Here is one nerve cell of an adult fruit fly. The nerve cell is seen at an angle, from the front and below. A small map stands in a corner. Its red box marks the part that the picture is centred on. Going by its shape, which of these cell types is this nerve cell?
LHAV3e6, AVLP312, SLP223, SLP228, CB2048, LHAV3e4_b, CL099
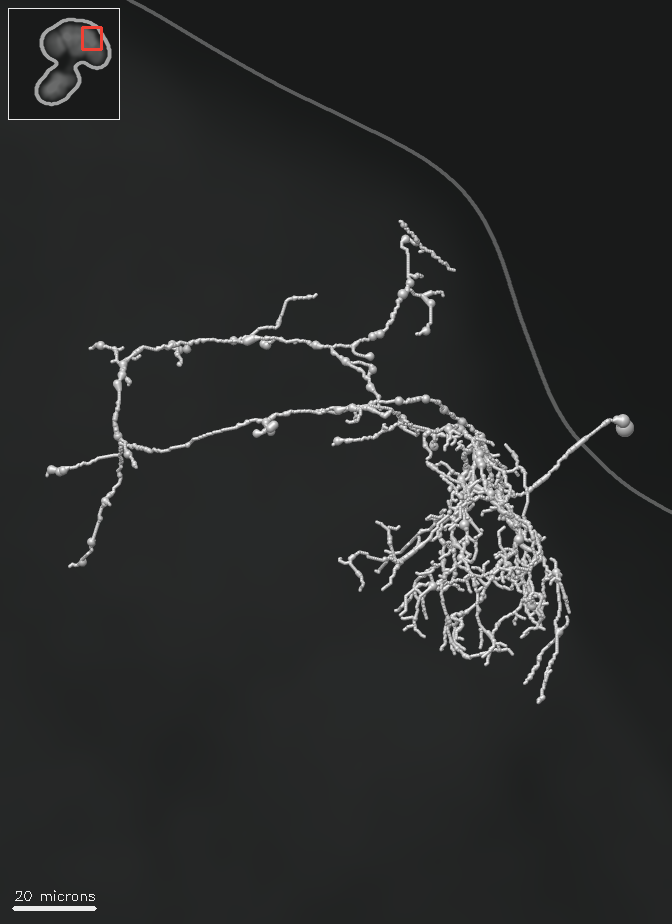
AVLP312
